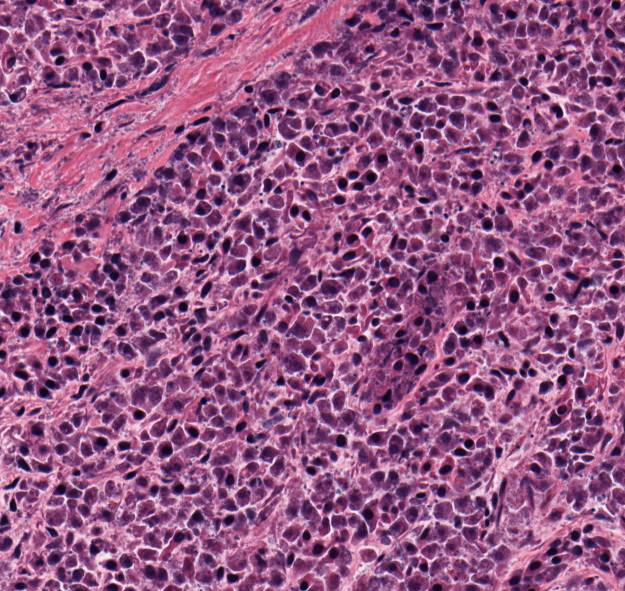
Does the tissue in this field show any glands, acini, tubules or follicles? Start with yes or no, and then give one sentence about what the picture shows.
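No. No glands or lumens are formed anywhere among the cells.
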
